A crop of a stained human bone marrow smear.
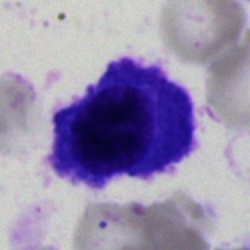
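Plasma cell in a stained bone marrow smear. Outline irregular and ragged rather than smoothly round, with small blunt bumps projecting along much of the edge. Nuclear chromatin very dark and dense. No clear vacuoles visible in the cytoplasm.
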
